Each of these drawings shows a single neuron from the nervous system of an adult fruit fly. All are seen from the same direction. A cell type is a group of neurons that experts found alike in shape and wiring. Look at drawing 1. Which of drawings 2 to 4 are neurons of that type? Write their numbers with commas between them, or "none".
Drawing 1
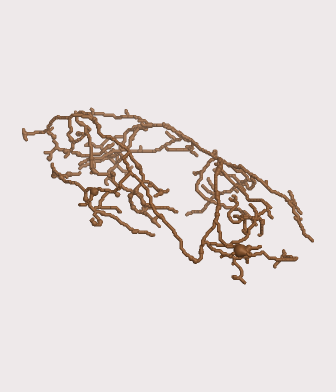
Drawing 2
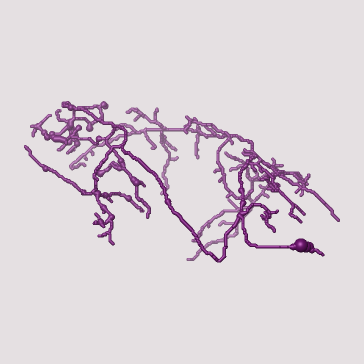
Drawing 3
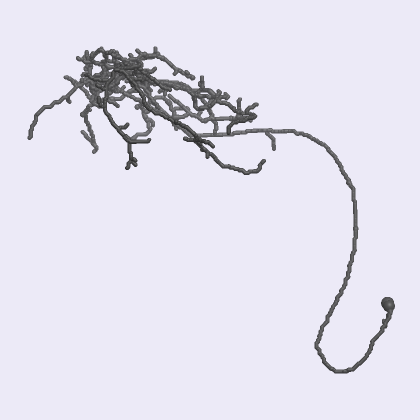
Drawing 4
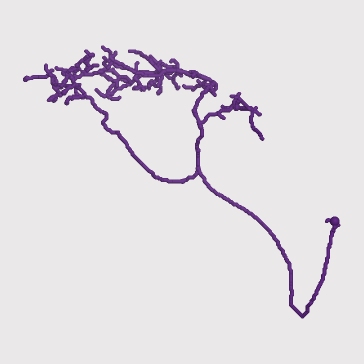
2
